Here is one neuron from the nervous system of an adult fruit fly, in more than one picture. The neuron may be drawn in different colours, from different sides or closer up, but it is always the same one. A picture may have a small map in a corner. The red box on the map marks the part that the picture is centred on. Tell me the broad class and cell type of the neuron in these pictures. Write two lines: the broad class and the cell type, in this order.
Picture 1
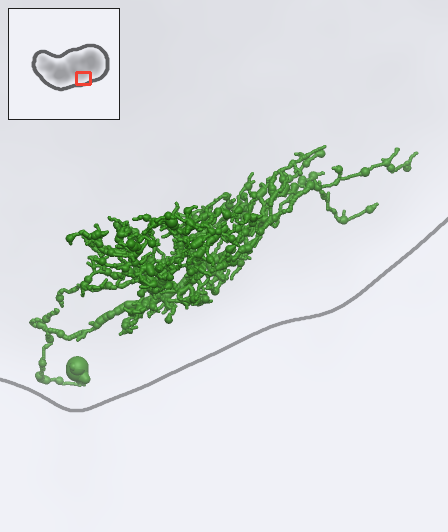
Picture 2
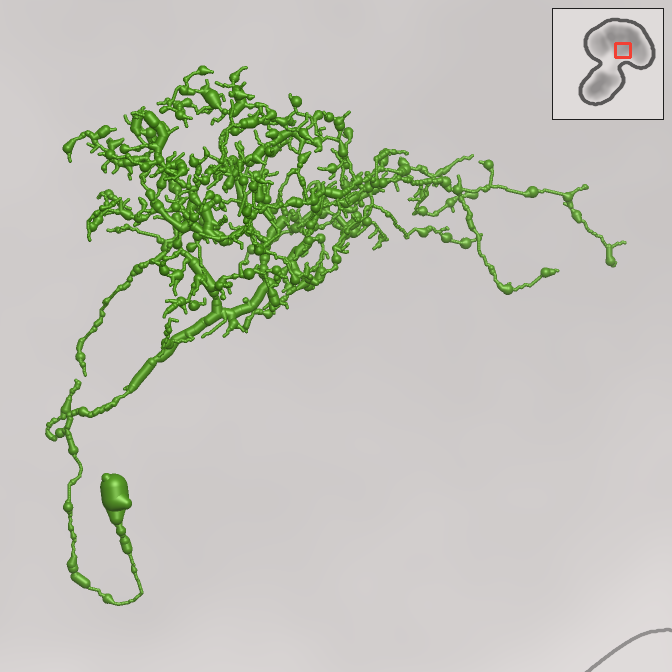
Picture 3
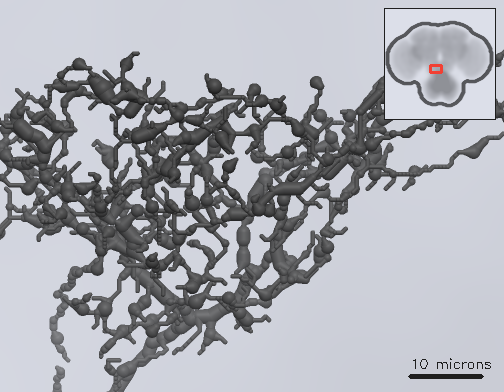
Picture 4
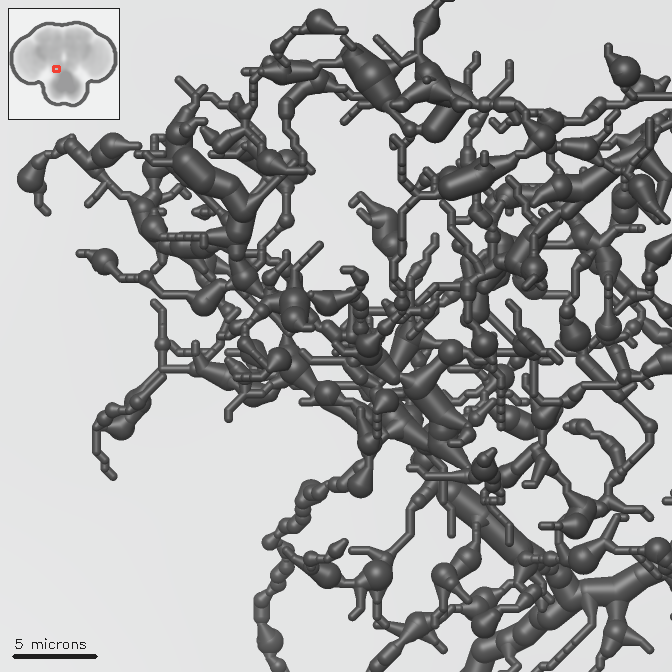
central-brain intrinsic neuron
GNG081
